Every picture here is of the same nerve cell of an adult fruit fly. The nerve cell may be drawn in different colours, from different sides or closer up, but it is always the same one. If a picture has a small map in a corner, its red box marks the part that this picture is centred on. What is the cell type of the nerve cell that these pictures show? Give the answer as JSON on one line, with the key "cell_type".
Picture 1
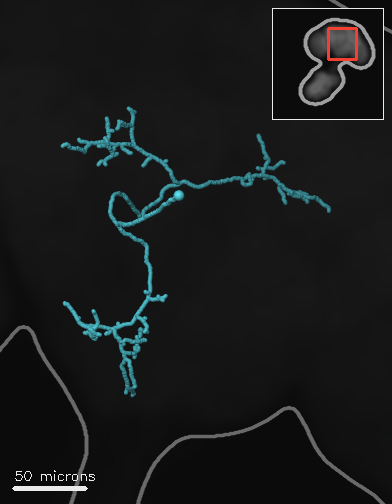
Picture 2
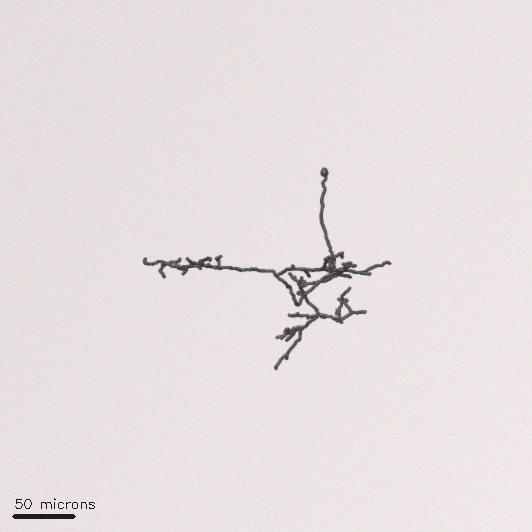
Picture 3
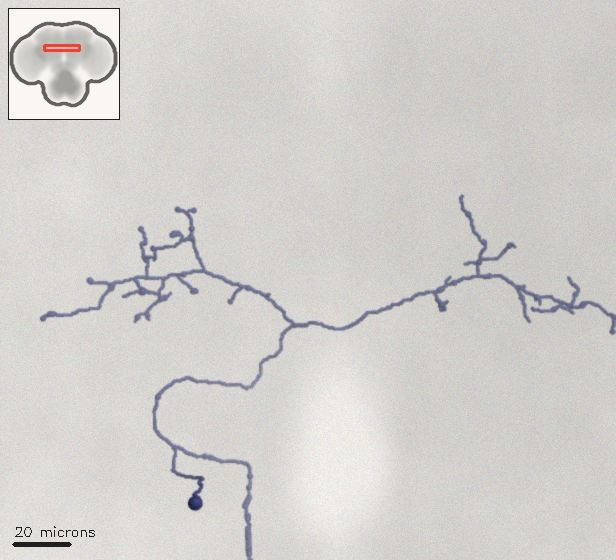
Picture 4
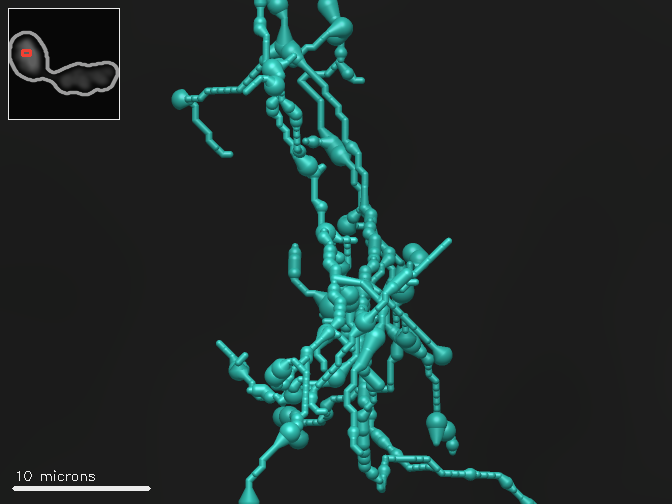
{"cell_type": "CL120"}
